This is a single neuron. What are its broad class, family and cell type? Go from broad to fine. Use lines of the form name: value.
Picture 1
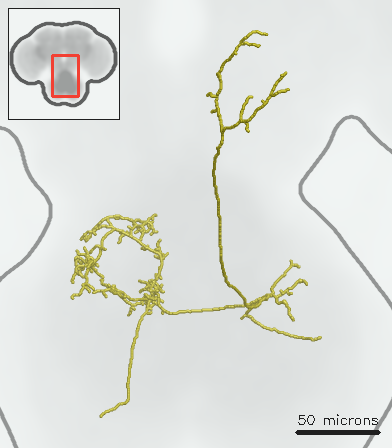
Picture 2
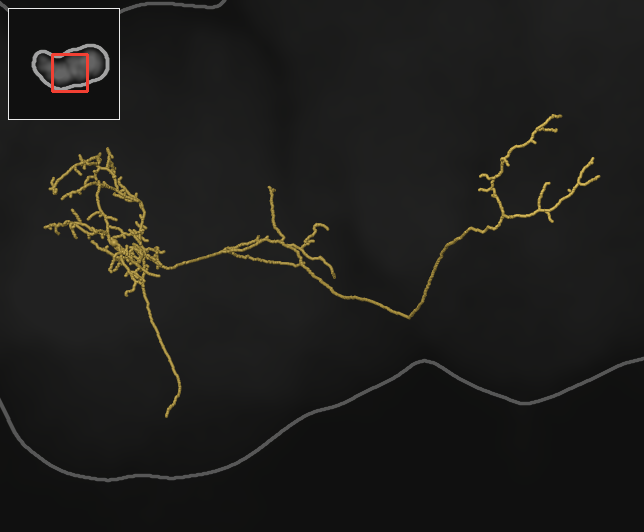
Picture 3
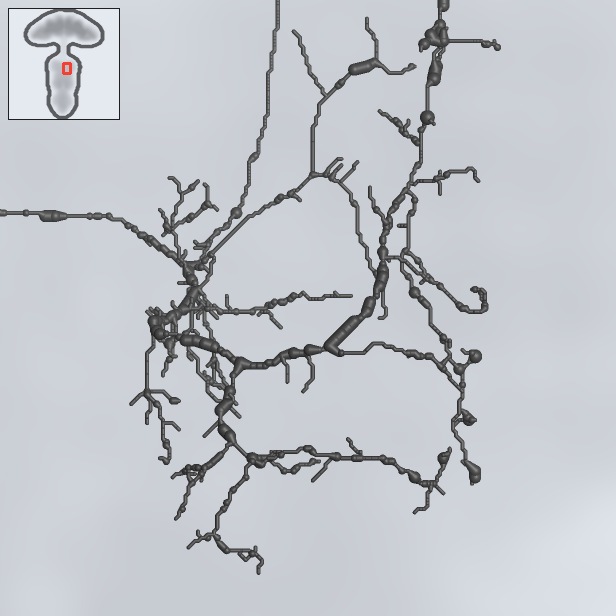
broad class: ascending neuron
family: hemilineage 07B
cell type: AN07B042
